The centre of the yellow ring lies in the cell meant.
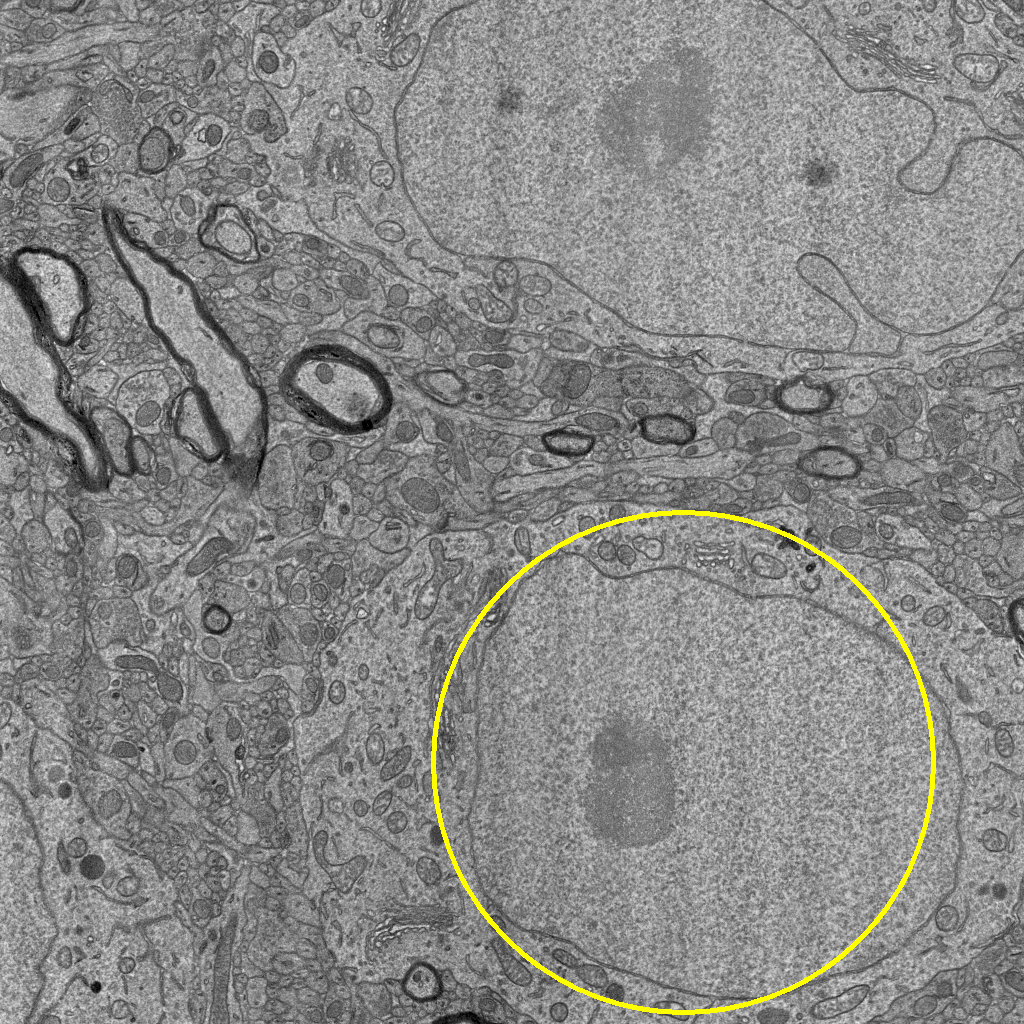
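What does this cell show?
A large rounded nucleus filling most of the ring, its single dark nucleolus left of centre.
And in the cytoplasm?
A small Golgi stack above the nucleus; a few small dark dense granules at upper right.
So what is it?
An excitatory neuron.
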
